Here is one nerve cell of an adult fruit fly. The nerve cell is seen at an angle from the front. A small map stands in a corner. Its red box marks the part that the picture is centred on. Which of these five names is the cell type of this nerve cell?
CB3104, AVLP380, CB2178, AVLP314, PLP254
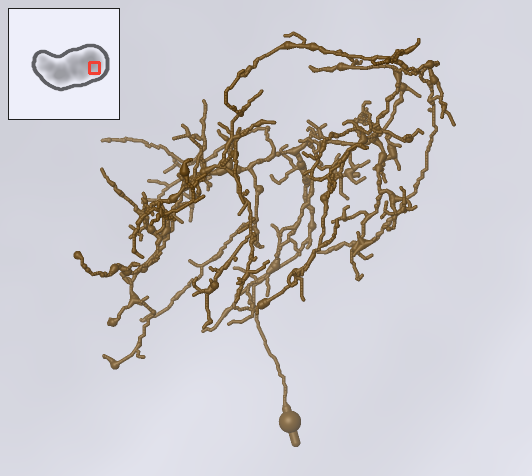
CB2178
